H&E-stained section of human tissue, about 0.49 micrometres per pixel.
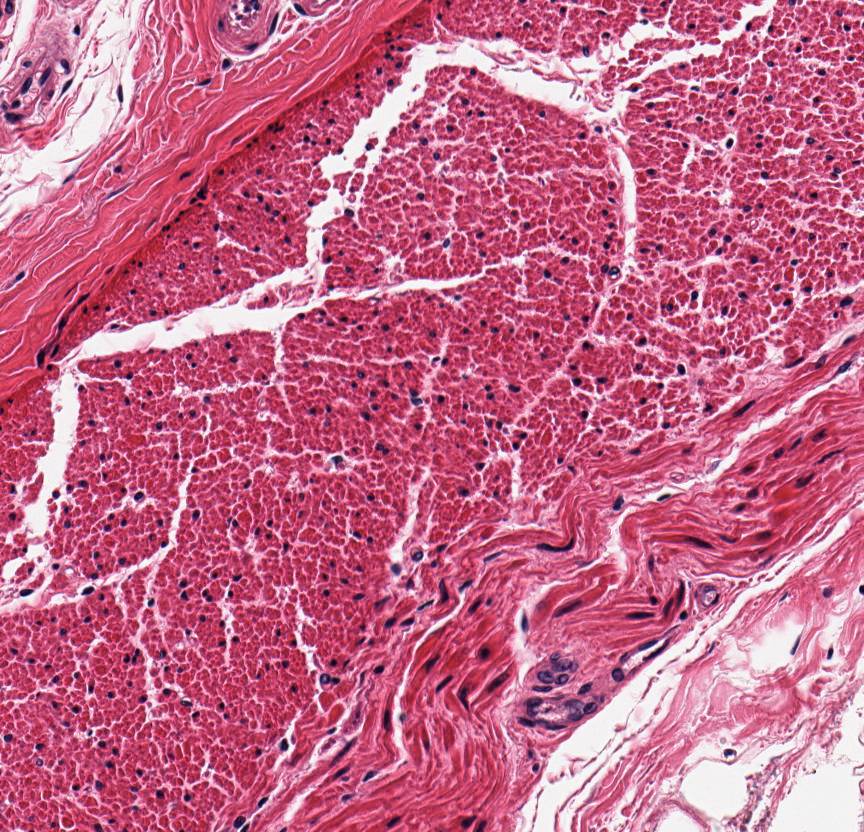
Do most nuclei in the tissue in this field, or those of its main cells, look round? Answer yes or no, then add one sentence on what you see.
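Yes. In the cross-cut muscle the nuclei are small, round and dark, and lie scattered singly among the cells.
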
